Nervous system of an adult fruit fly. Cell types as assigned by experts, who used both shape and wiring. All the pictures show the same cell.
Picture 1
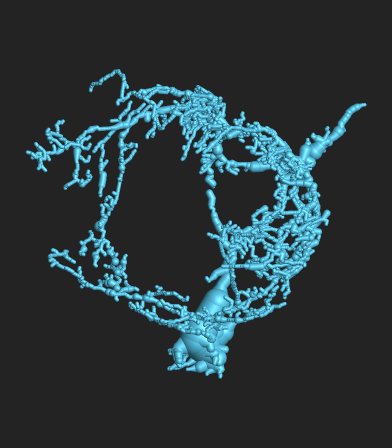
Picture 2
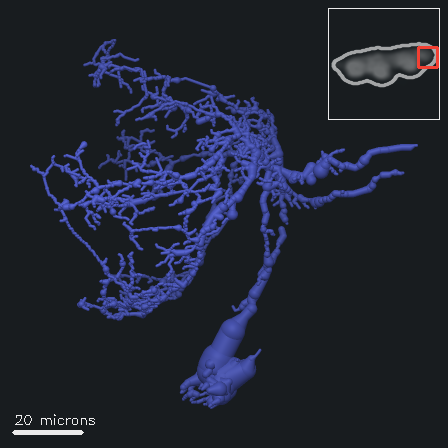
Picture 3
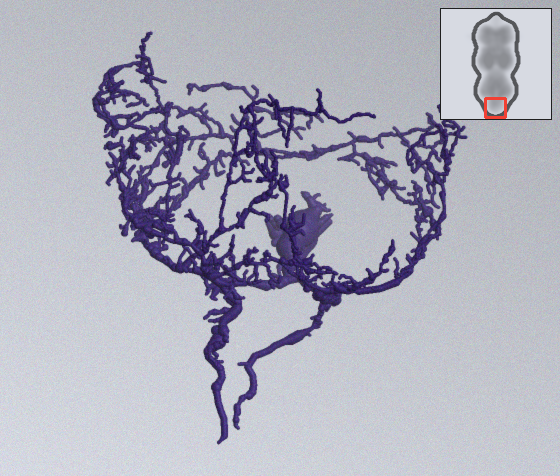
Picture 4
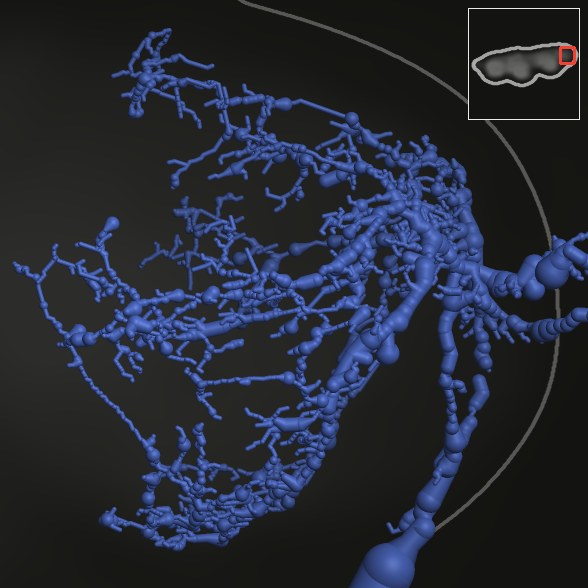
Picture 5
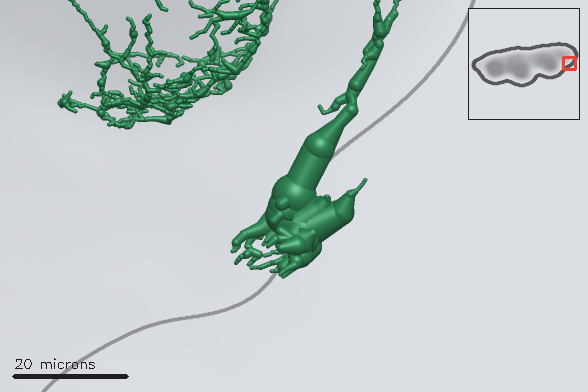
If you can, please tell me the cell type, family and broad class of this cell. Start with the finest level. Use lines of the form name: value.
cell type: EN00B010
family: hemilineage 00B
broad class: efferent neuron of the nerve cord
